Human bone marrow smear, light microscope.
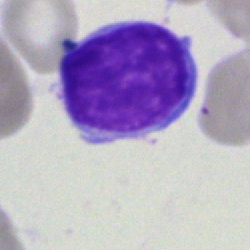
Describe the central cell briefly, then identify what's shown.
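Cell: rounded oval, slightly wider than tall. Chromatin deep purple with scattered paler patches, giving a mottled look. No granules seen in the cytoplasm. Small pointed tags jut from the outline at upper left and upper right. Cell is a lymphocyte.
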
